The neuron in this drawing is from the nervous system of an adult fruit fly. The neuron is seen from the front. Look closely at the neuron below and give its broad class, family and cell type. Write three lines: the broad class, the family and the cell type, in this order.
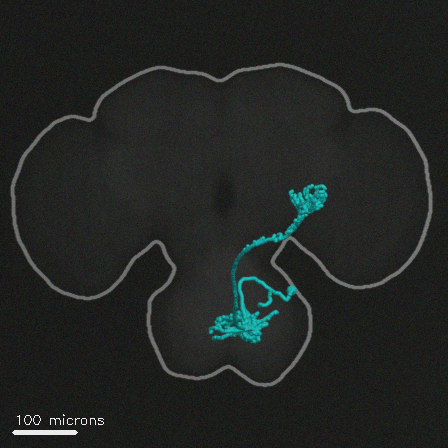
ascending neuron
hemilineage 17B
AN17B009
